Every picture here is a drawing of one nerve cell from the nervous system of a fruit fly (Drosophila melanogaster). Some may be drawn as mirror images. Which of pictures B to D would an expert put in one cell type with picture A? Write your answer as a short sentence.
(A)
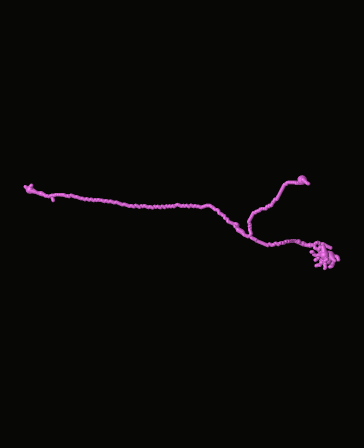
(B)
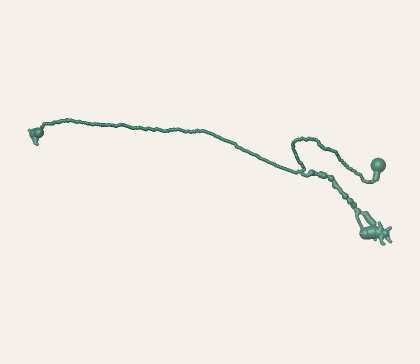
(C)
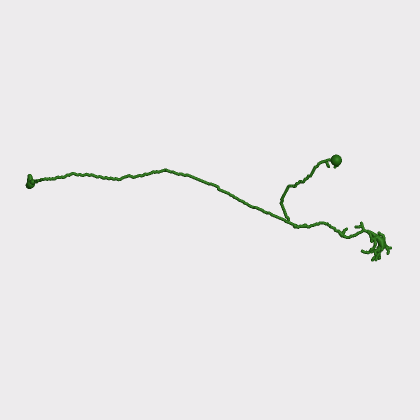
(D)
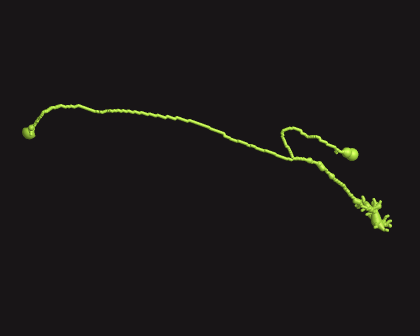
Picture B, picture C and picture D are of the same cell type.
